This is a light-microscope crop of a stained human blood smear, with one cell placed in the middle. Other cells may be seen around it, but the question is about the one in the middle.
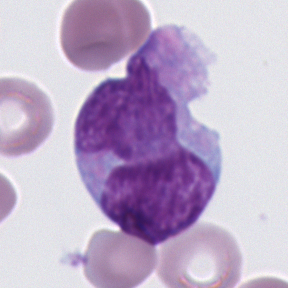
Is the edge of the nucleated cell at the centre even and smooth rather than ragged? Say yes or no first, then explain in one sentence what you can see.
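No. A ragged, frayed fringe of pale lilac cytoplasm projects from the upper right of the cell.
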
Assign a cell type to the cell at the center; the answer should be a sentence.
At the middle of the frame sits an atypical promyelocyte.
